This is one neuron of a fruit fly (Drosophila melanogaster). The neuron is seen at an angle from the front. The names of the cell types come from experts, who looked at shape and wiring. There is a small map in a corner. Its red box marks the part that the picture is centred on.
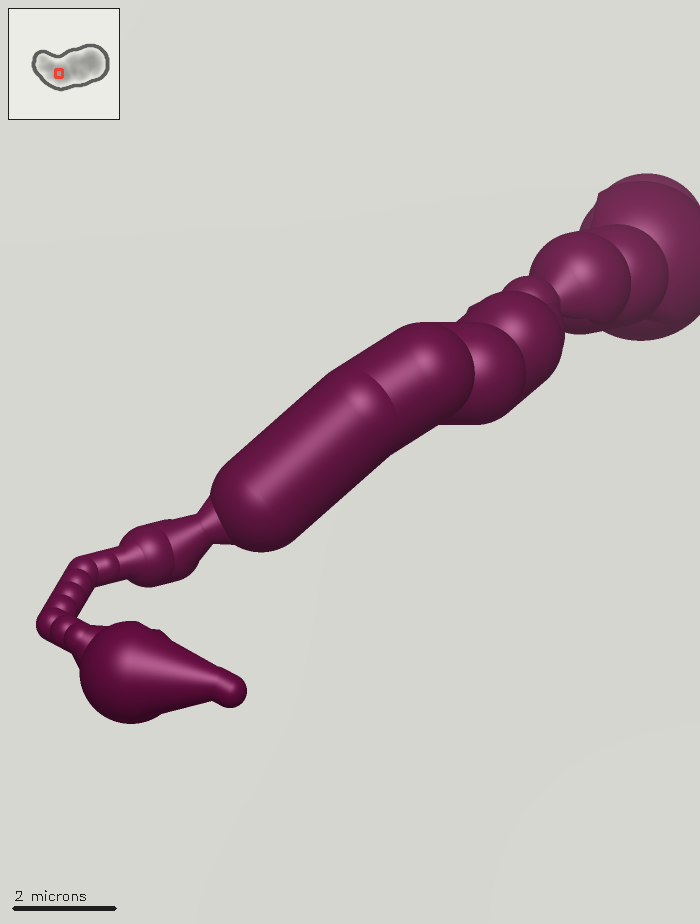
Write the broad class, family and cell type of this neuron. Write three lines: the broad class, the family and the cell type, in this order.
photoreceptor or other optic-lobe sensory neuron
class visual
R8y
